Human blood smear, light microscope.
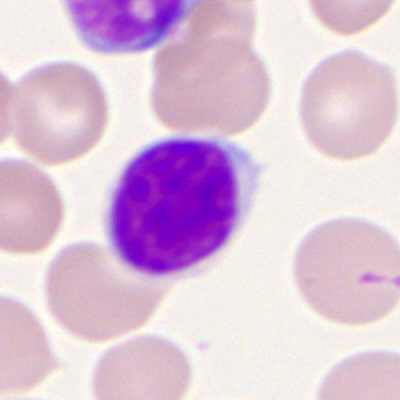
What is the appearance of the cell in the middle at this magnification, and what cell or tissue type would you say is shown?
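Dense, deep purple chromatin forms coarse clumps. Cytoplasm is scant, making only a thin rim around the nucleus, and no granules are seen in it. A small pointed cytoplasmic projection sticks out at the upper right of the cell. The cell is a lymphocyte.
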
